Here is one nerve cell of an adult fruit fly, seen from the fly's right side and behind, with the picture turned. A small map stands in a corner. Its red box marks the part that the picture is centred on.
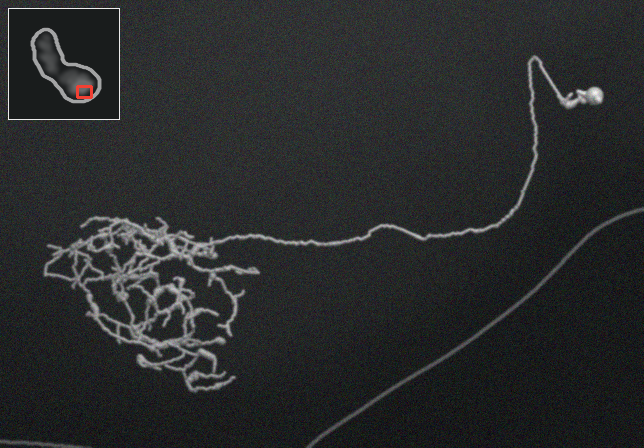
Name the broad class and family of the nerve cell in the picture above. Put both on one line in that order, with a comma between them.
central-brain intrinsic neuron, hemilineage VLPl4_anterior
